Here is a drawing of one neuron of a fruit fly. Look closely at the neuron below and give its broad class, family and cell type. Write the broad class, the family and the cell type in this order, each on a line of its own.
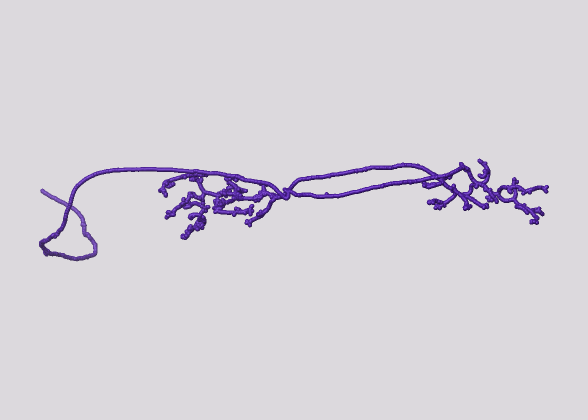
sensory neuron entering the brain
class olfactory
ORN_DP1m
